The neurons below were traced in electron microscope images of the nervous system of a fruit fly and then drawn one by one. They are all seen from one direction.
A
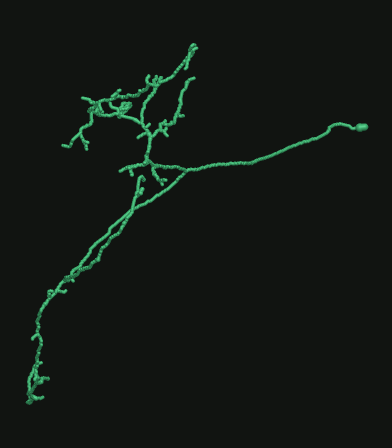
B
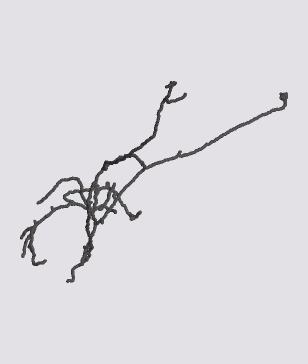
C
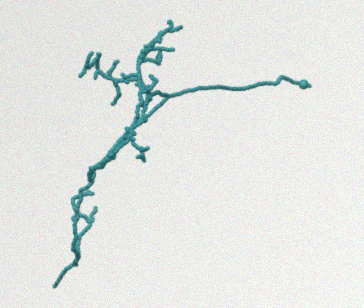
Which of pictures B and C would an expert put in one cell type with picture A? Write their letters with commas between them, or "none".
B, C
